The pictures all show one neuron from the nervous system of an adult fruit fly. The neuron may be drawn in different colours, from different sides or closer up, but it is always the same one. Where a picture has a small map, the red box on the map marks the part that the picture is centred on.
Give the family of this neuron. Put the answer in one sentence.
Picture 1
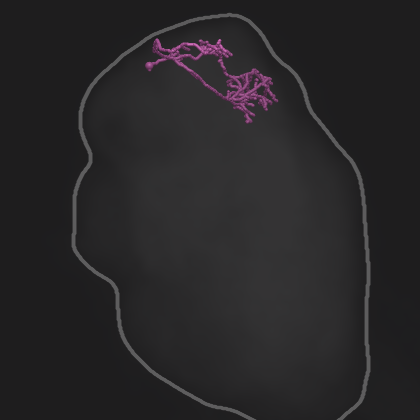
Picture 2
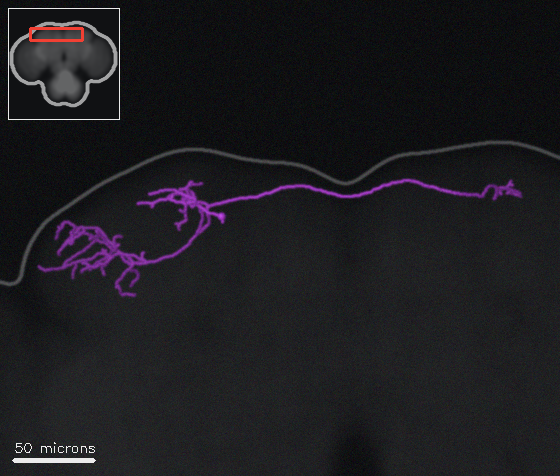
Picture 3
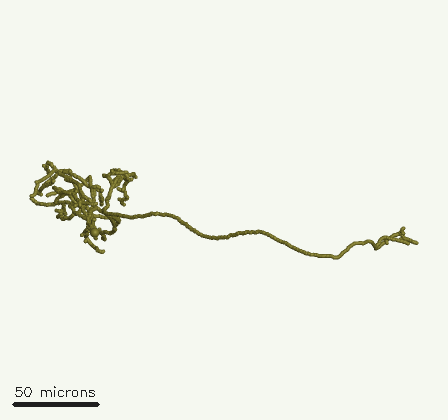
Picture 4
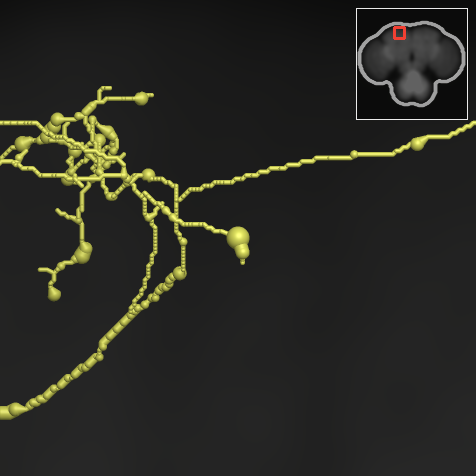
The family is hemilineage LHd1.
